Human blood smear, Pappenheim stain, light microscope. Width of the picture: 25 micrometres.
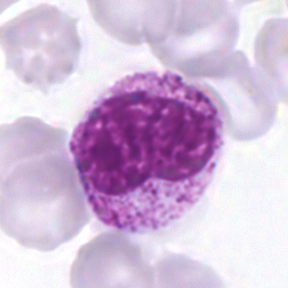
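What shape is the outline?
Rounded and a little oval, with an even edge, as far as I can tell.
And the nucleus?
Kidney-shaped, I'd say, with its notch on the lower side.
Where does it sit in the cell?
It fills the upper part, leaving a wider band of pale pinkish-lilac cytoplasm below.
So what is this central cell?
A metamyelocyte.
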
